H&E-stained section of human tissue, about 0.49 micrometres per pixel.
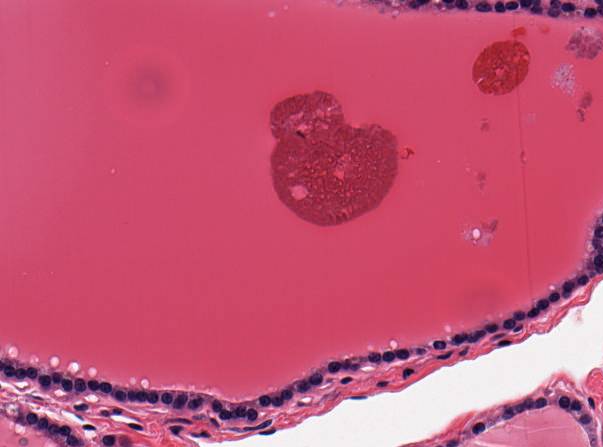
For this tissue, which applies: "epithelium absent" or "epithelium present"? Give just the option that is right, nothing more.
Epithelium present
